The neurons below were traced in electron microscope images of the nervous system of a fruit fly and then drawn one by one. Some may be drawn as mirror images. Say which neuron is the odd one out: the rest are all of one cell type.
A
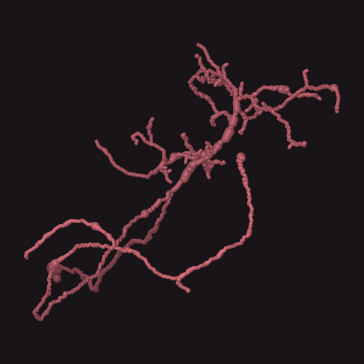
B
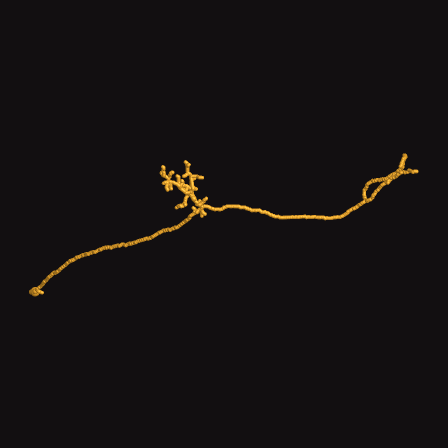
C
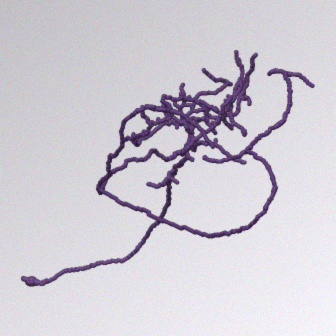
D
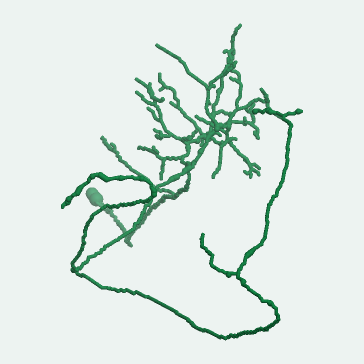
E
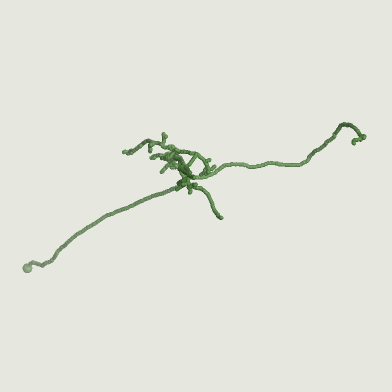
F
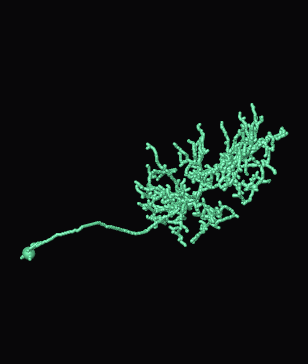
Picture F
